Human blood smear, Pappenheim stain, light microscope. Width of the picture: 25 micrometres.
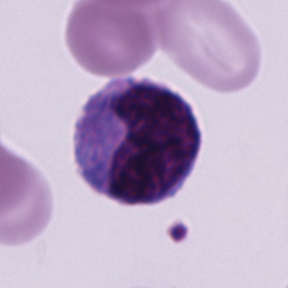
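Monocyte, approx. 11 micrometres across. Nucleus fills right side of cell; cytoplasm on left. Shallow notch near upper part of nuclear border facing cytoplasm. Chromatin dark purple, densely clumped. Fine reddish-purple specks and streaks over dark nuclear area.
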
